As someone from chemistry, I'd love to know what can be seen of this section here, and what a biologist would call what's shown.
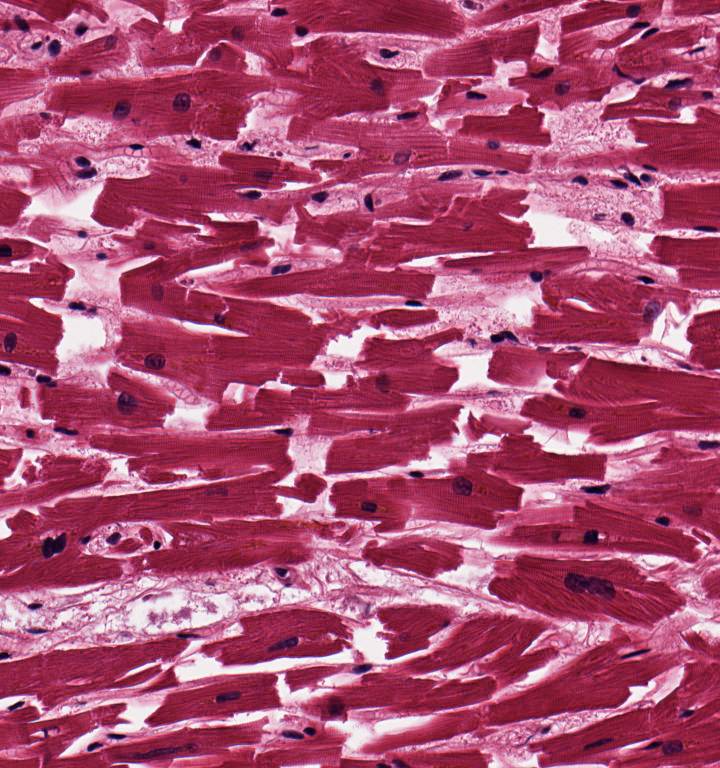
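Start with direction: the muscle fibres run mostly from left to right across the whole field. Notice they branch and join their neighbours rather than running as separate parallel cylinders. Their deep pink cytoplasm shows fine cross-striations, and small dark elongated nuclei sit in the pale spaces between fibres. This is the left ventricle of the heart.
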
